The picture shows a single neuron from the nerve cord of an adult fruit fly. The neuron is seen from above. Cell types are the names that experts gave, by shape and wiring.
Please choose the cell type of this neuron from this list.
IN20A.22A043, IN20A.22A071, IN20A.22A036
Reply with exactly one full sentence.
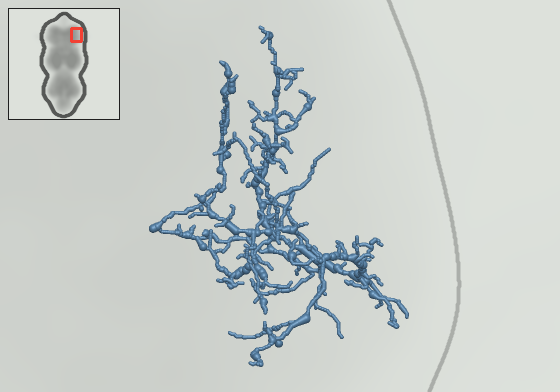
The neuron belongs to cell type IN20A.22A071.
